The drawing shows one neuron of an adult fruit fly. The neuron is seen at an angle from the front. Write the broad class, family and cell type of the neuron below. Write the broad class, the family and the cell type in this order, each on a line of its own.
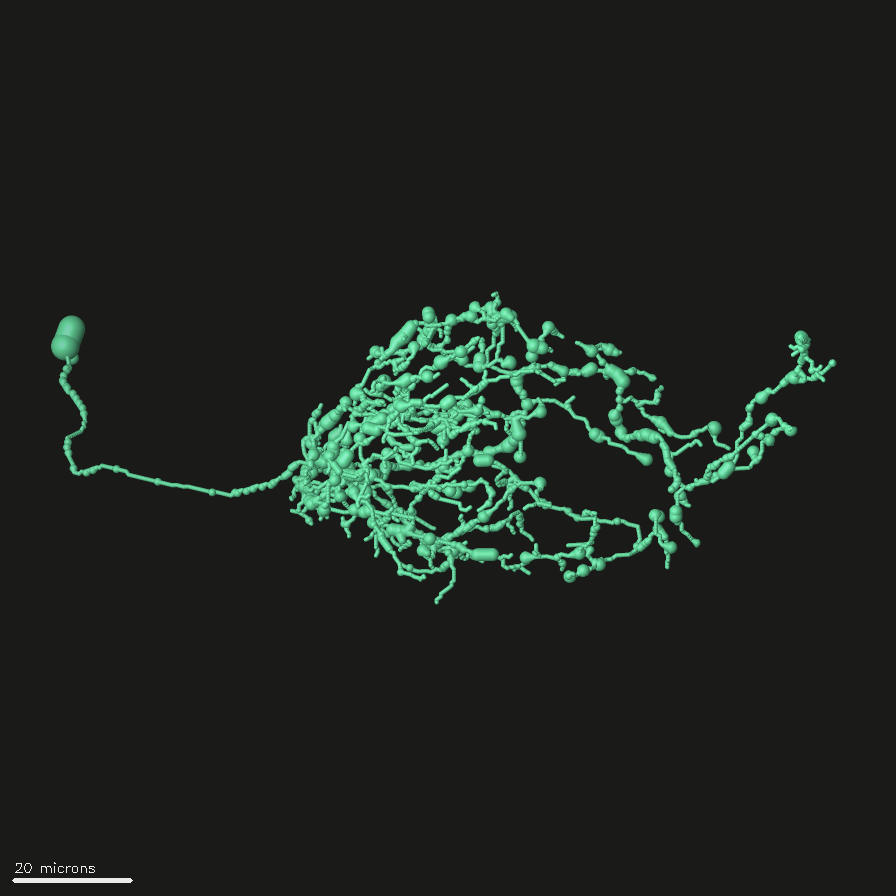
central-brain intrinsic neuron
hemilineage TRdl_b
PRW045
